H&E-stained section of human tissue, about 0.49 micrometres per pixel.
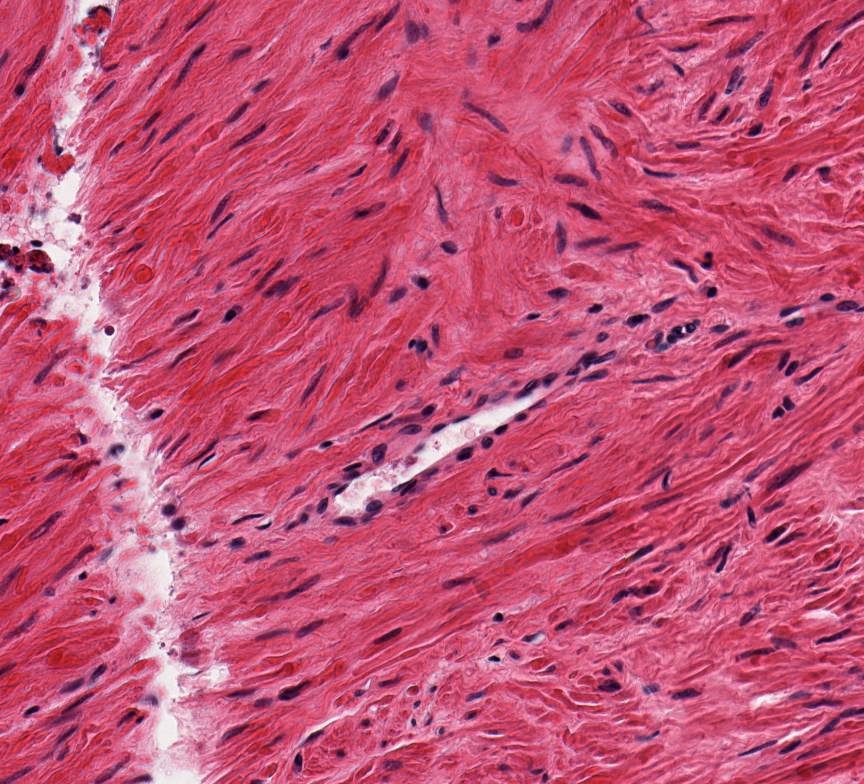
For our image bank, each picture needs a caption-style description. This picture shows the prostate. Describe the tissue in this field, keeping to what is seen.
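Entire field interlacing bundles of spindle-shaped cells; no epithelium. Cytoplasm abundant, strongly eosinophilic, pink-red. Nuclei elongated, dark, blunt-ended, along the long axis of the cells. Central vessel lined by flattened endothelial cells.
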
